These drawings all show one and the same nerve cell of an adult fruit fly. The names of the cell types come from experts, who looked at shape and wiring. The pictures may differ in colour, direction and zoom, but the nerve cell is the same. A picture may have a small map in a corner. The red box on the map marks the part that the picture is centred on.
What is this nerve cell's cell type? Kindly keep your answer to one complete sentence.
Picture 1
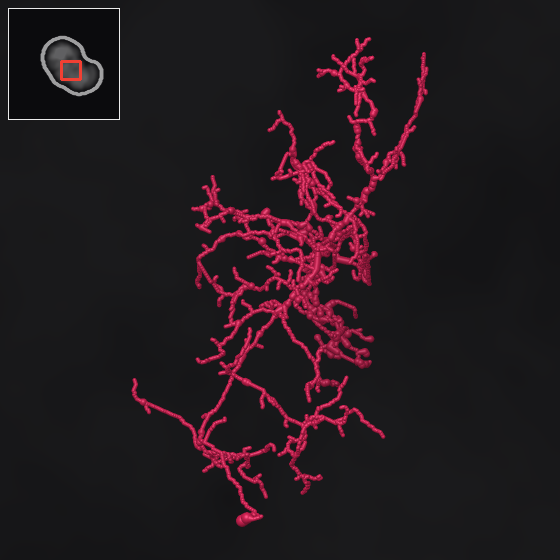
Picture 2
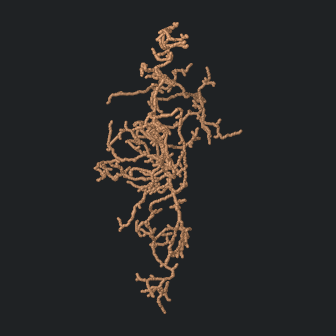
Of the cell type PS139 is this nerve cell.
